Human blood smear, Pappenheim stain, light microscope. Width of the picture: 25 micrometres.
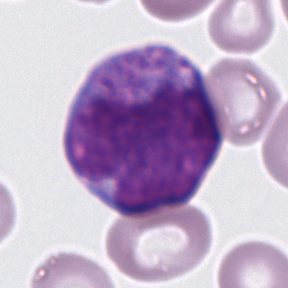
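Atypical promyelocyte in the middle of a stained peripheral blood smear; you'll notice the surface has no fine hair-like projections. Its edge carries a thin, darker blue-violet rim. Small dark purple specks dot the paler upper part, while the darker lower part looks mottled and uneven.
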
